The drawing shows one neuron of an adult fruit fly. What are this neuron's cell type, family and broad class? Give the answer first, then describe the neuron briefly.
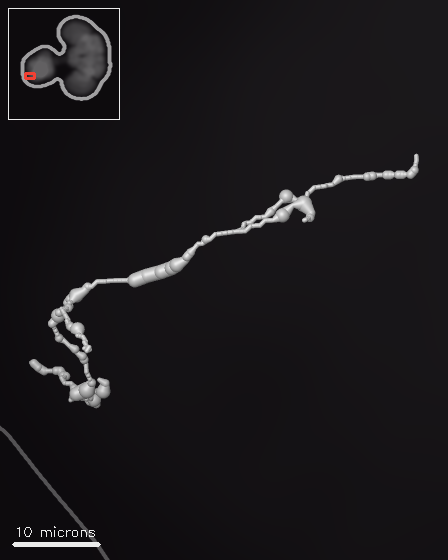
Its cell type is SNta45. Its family is called class mechanosensory tactile. This is a sensory neuron entering the nerve cord. No cell body is drawn. From left to right in the picture it spans about 45 microns. There are a dozen or fewer branch ends.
